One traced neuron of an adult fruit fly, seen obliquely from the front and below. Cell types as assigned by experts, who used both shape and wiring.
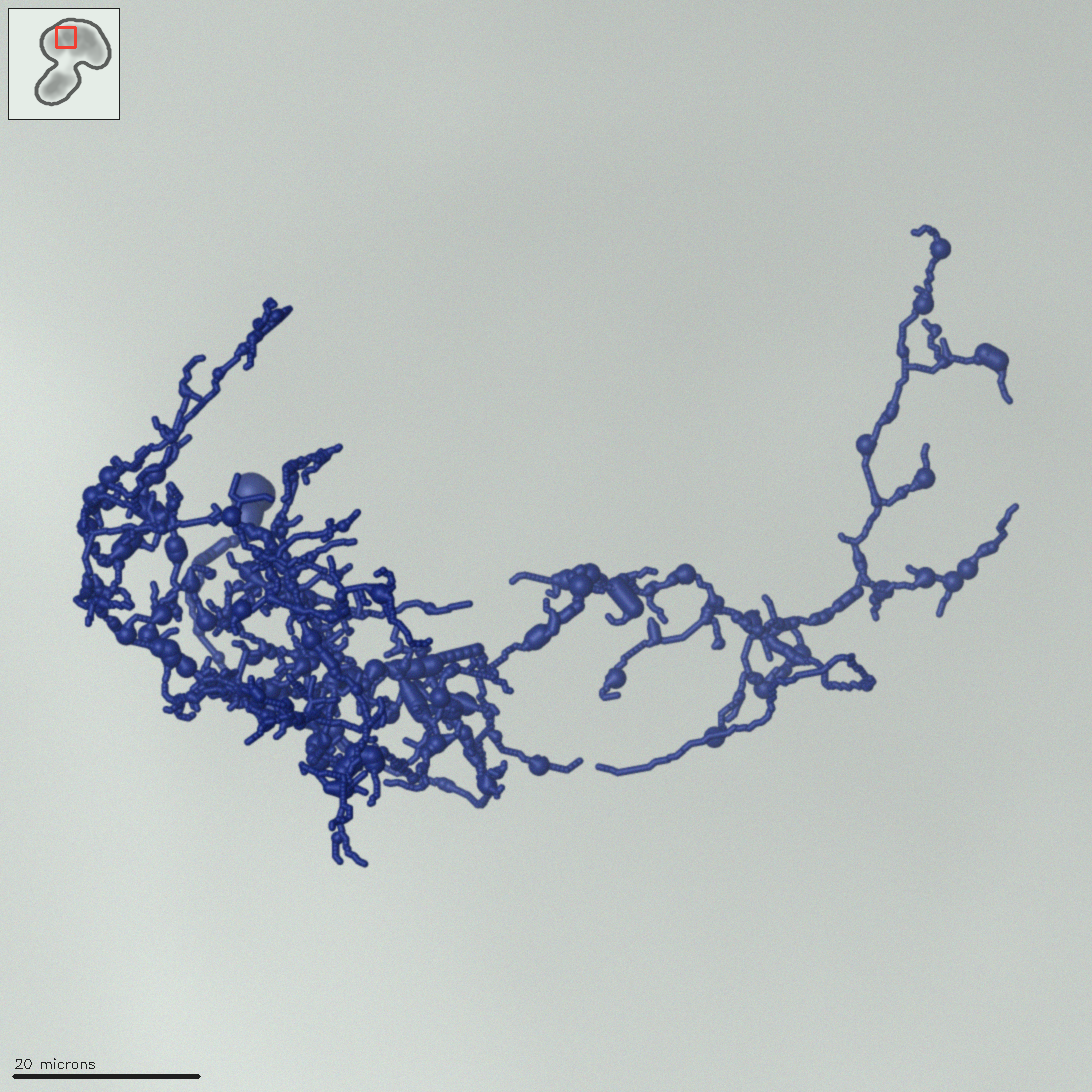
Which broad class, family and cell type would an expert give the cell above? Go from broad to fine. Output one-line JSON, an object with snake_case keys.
{"broad_class": "central-brain intrinsic neuron", "family": "hemilineage VLPp&l1_anterior", "cell_type": "PVLP103"}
